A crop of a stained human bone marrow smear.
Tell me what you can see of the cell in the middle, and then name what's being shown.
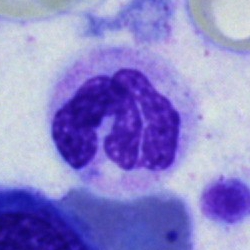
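Take your time with this one: the outline is roughly round and smooth. Its chromatin is dark purple and coarsely clumped, and no nucleoli show in the nucleus. It is a segmented neutrophil.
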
